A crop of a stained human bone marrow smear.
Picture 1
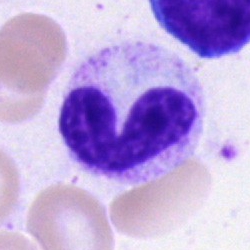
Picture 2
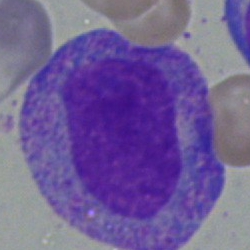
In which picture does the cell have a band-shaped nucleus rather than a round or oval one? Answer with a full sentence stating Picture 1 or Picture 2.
The cell in Picture 1 has a nucleus bent into a band with no separate lobes.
